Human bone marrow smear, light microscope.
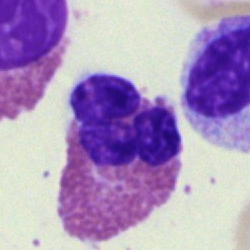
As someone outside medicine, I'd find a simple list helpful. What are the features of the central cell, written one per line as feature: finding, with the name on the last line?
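Nuclear lobes: gathered in the upper part of the cell
Chromatin: dark purple, coarsely clumped
Cytoplasm: abundant, mostly below the nucleus
Granules: pink-red, filling the cytoplasm
Name: eosinophil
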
